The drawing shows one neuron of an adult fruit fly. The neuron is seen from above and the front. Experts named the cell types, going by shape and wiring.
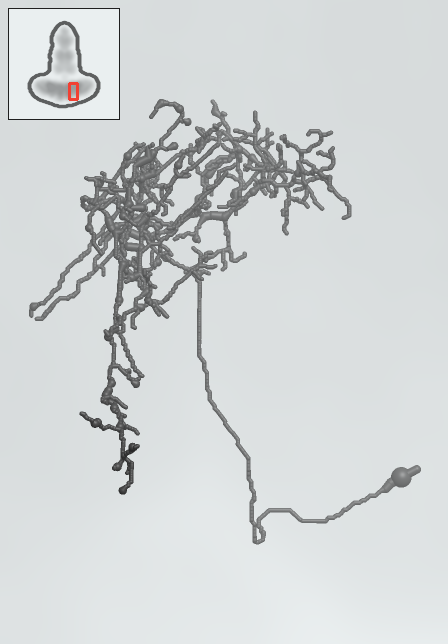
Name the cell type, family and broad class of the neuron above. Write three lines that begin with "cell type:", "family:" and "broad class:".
cell type: WED057
family: hemilineage WEDa1
broad class: central-brain intrinsic neuron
